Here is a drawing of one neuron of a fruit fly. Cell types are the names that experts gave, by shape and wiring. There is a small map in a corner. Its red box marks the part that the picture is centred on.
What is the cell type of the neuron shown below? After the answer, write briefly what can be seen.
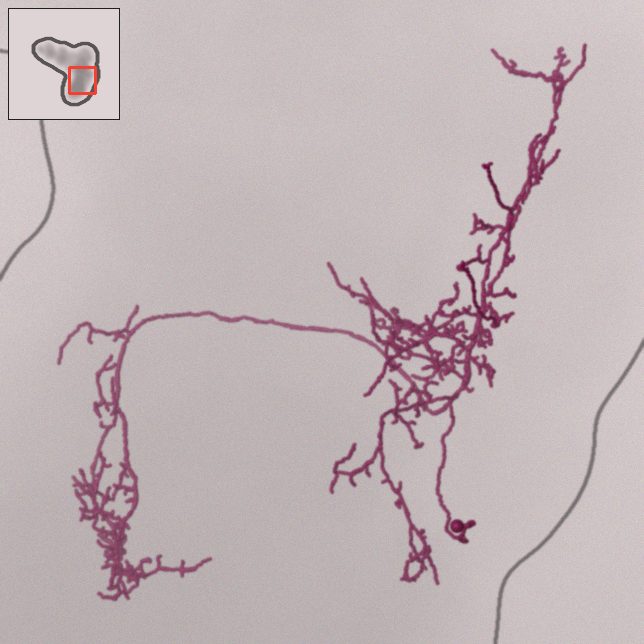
It is of cell type VES004. It is a central-brain intrinsic neuron. Its cell body lies at the lower right of the picture. Dozens of branch ends can be seen.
